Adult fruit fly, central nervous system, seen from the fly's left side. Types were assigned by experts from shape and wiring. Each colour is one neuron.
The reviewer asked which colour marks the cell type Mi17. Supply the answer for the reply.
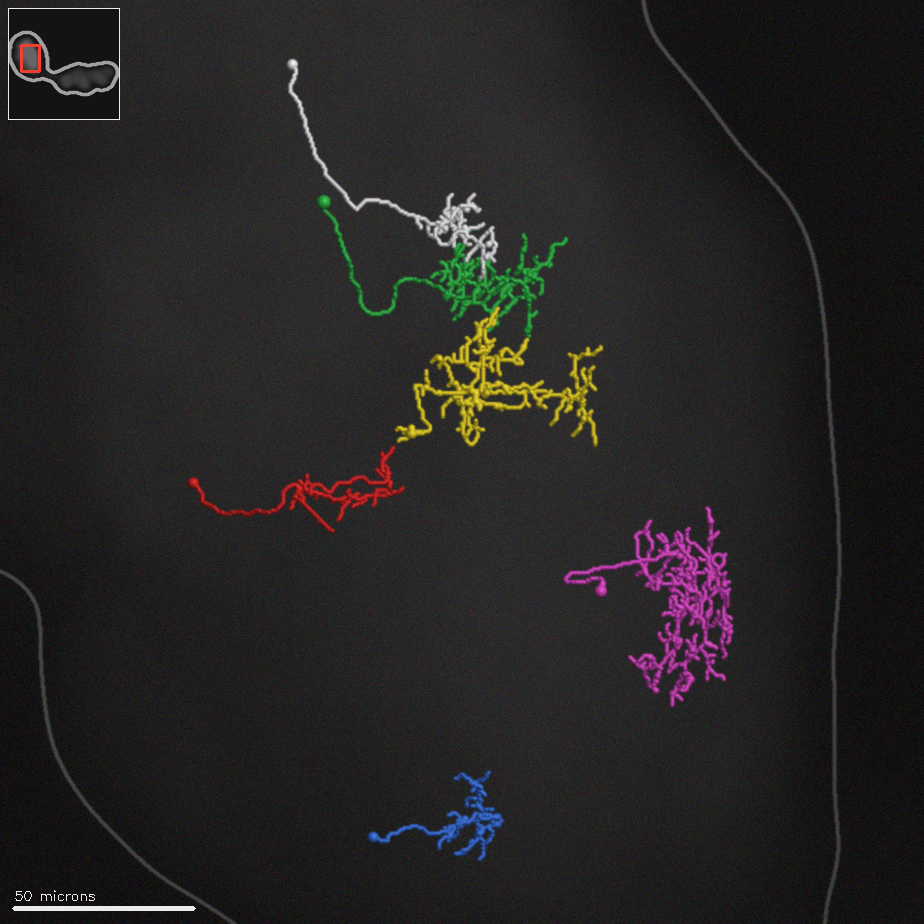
green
